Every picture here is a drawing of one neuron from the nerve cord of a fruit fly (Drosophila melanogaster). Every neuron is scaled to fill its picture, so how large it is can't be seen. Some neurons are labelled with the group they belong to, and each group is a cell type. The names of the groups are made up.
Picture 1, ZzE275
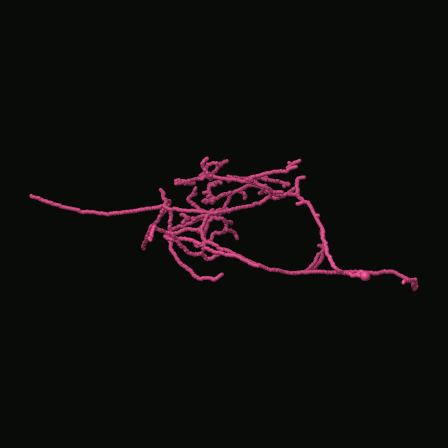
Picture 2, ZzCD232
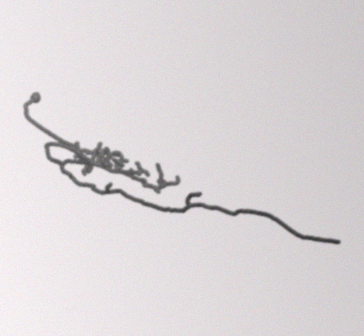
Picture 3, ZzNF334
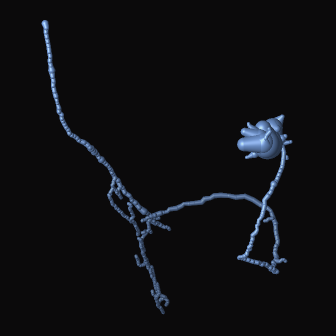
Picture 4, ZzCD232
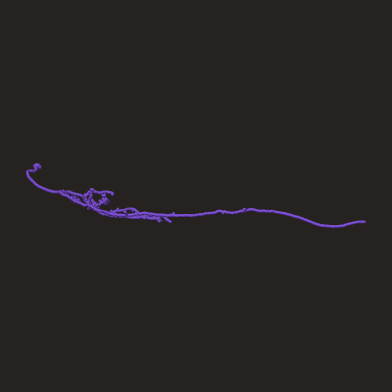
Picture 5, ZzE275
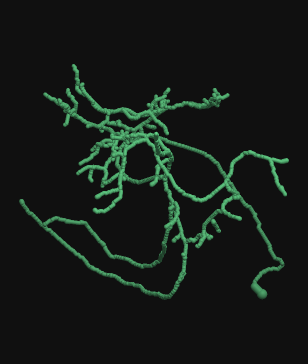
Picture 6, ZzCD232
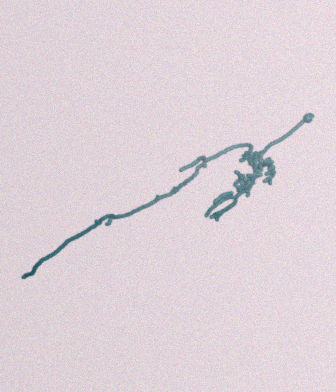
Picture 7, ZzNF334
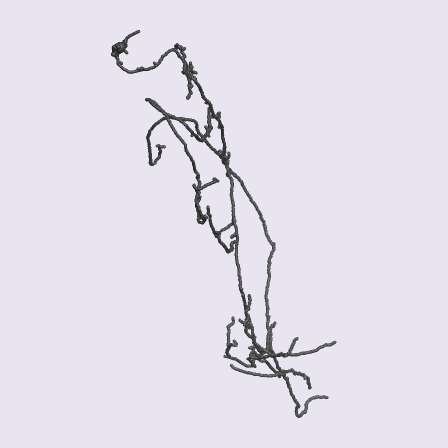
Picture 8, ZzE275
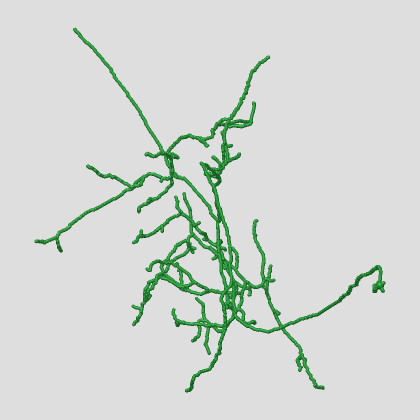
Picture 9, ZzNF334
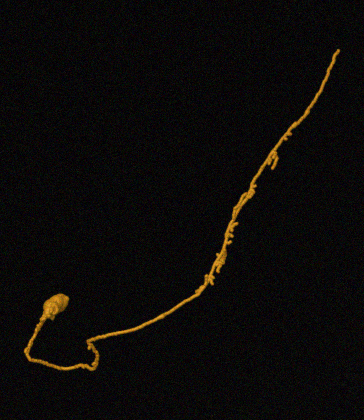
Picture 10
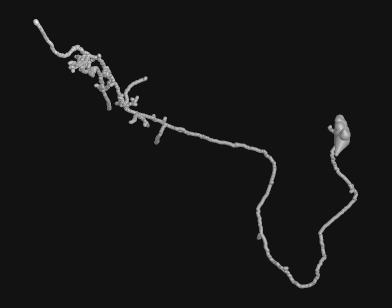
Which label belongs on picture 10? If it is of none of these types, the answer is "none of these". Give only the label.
ZzNF334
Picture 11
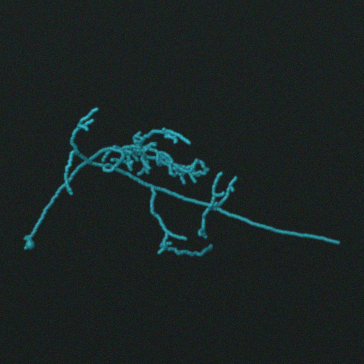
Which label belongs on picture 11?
ZzE275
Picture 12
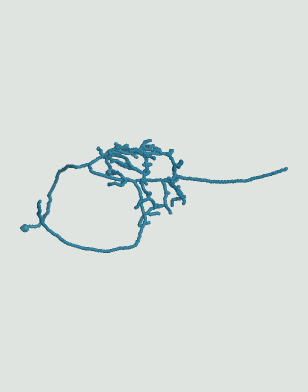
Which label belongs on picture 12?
ZzE275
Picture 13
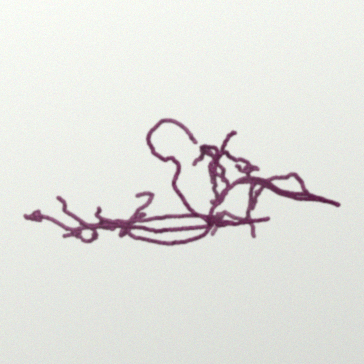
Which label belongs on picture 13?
ZzNF334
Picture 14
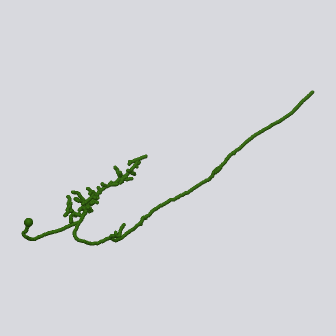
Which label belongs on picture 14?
ZzCD232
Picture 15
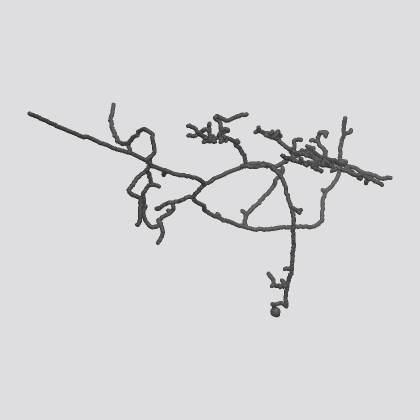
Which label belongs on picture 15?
ZzE275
